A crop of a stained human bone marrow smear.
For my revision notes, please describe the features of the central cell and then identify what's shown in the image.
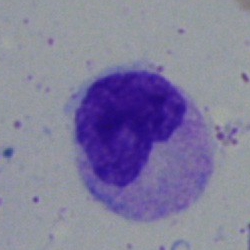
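Off-centre, toward the upper left: that's where the nucleus sits. Its chromatin looks dark purple and coarsely clumped. The cytoplasm is pale lilac-pink, and a broad crescent of it lies on the lower right side of the nucleus. This one is a metamyelocyte.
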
